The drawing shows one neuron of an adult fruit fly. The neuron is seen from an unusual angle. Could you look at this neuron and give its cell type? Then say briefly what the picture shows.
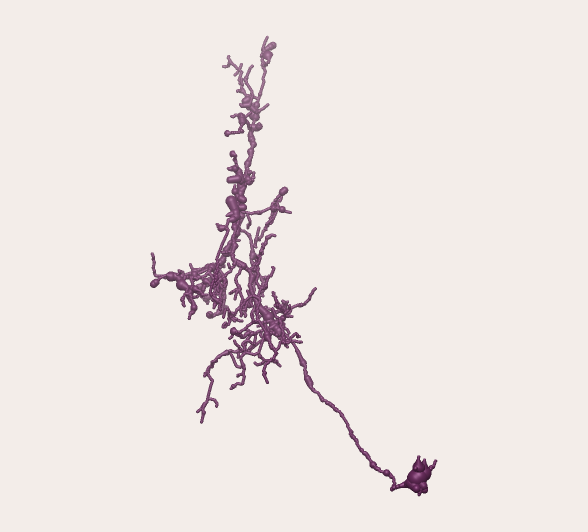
The cell type is INXXX335. This is a nerve-cord intrinsic neuron. The cell body is at the lower right of the picture. Dozens of branch ends can be seen.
